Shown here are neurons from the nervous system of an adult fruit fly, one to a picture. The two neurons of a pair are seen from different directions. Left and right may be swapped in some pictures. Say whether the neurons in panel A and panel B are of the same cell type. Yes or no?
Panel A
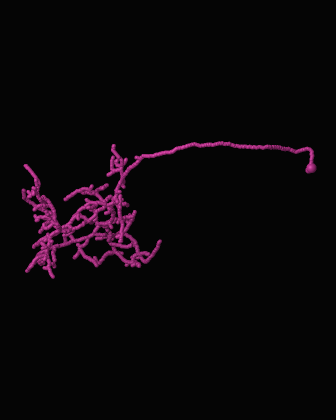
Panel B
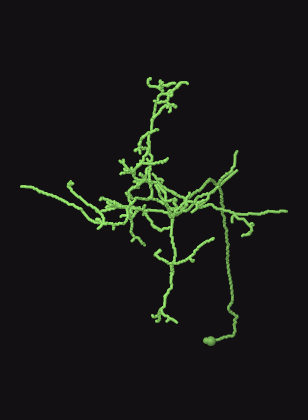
yes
